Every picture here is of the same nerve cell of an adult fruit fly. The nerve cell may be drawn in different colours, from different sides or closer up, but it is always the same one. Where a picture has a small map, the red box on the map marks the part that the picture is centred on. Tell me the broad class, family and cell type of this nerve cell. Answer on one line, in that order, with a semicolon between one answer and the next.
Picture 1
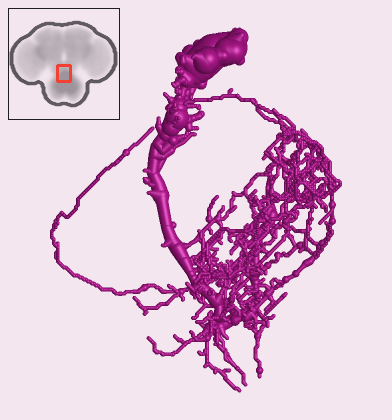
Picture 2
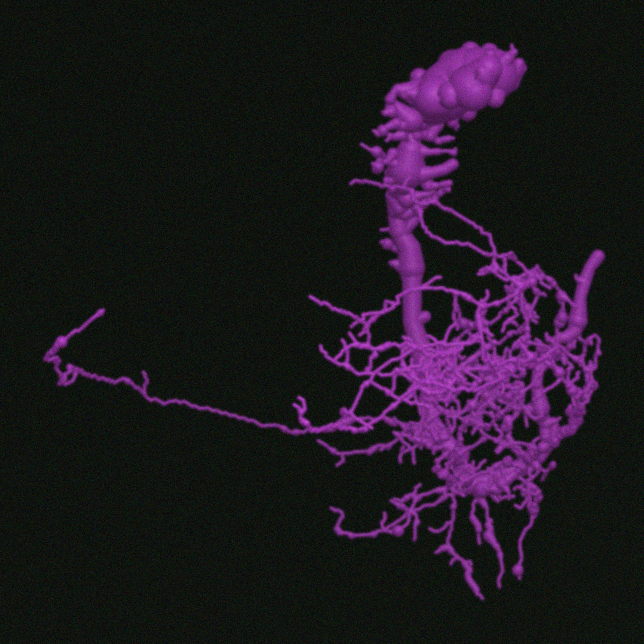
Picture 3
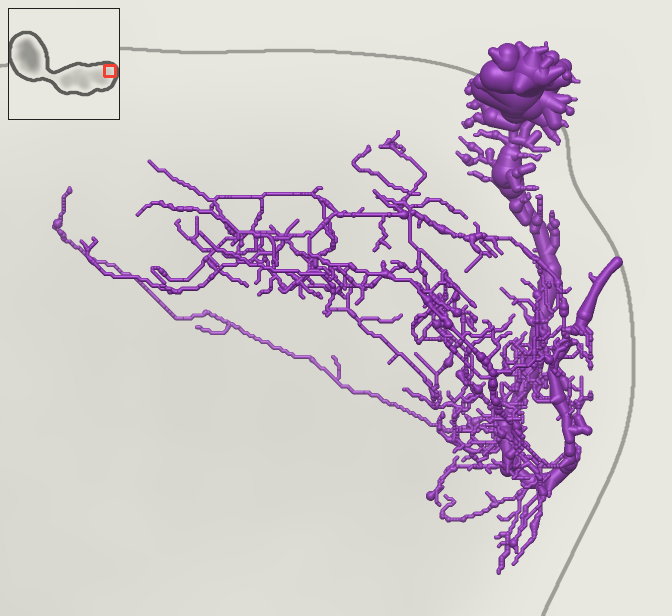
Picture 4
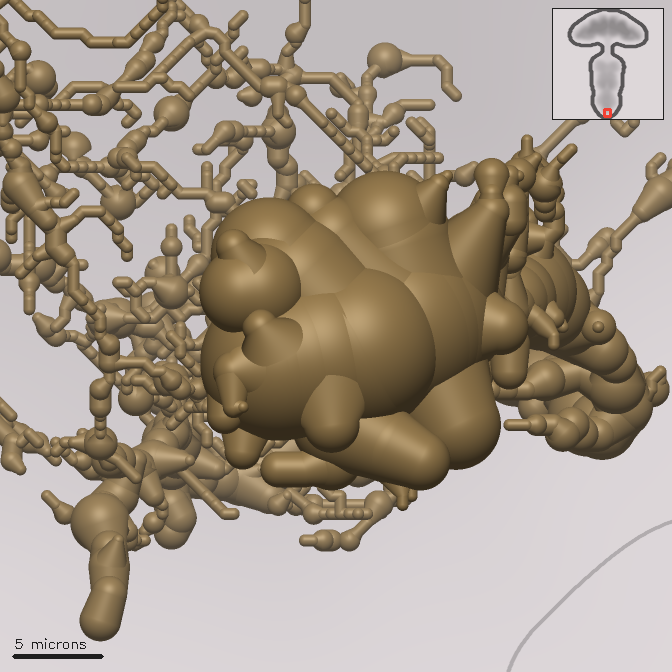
motor neuron of the nerve cord; MNad; MNad69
